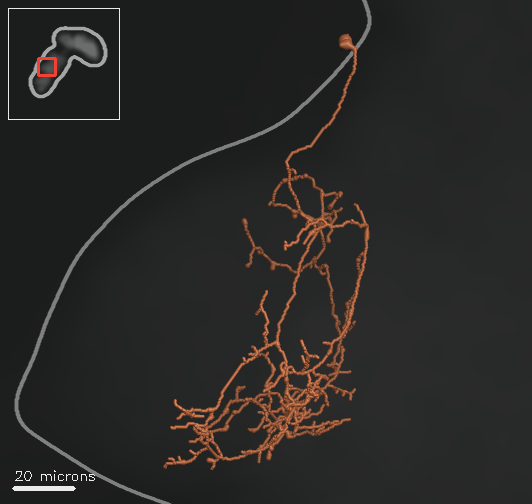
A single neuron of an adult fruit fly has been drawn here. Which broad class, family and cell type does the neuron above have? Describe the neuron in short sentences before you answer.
It is in the nerve cord and does not reach the brain. From top to bottom in the picture it spans about 150 microns. The picture shows dozens of branch ends. This is a nerve-cord intrinsic neuron. The family is hemilineage 16B. The cell type is IN16B073.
